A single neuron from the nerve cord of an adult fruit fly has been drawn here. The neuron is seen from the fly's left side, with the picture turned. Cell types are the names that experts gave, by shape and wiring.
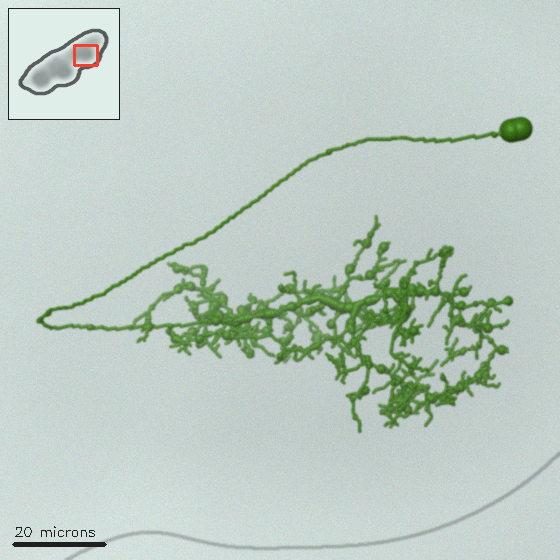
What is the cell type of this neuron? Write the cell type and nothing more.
IN12B043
